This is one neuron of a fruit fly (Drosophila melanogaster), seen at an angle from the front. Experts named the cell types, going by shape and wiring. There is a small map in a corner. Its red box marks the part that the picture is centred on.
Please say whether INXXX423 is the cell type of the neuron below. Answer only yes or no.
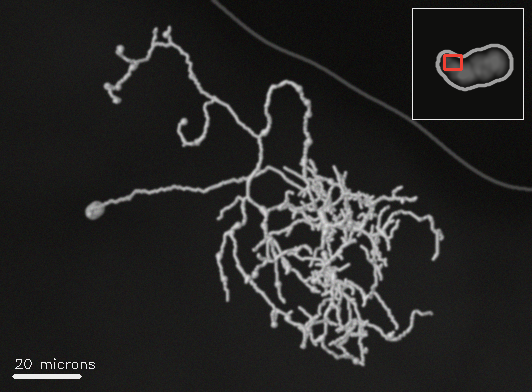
yes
